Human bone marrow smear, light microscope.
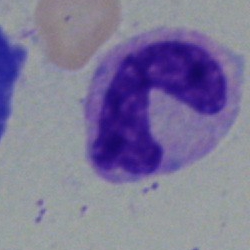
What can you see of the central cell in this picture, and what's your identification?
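A single curved band shaped like a C forms the nucleus, its hollow facing right. No nucleoli are visible. Pale pinkish-lilac cytoplasm fills that hollow and contains no vacuoles. The central cell is a band neutrophil.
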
